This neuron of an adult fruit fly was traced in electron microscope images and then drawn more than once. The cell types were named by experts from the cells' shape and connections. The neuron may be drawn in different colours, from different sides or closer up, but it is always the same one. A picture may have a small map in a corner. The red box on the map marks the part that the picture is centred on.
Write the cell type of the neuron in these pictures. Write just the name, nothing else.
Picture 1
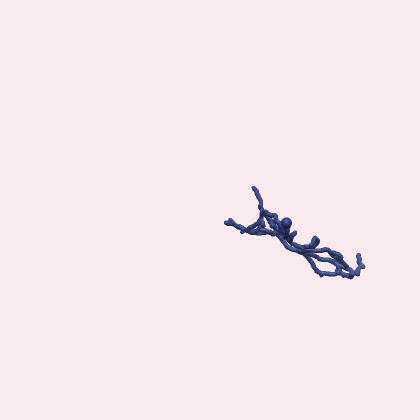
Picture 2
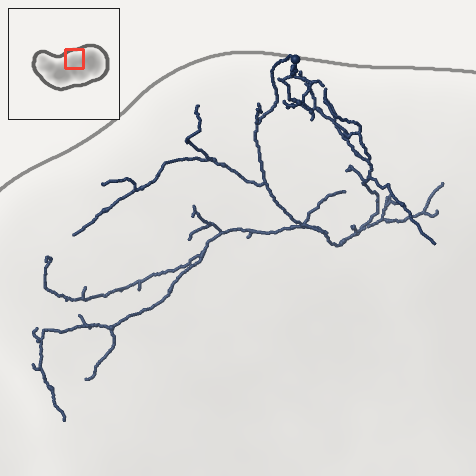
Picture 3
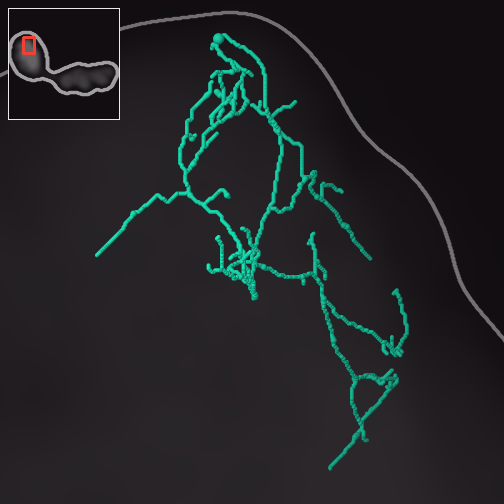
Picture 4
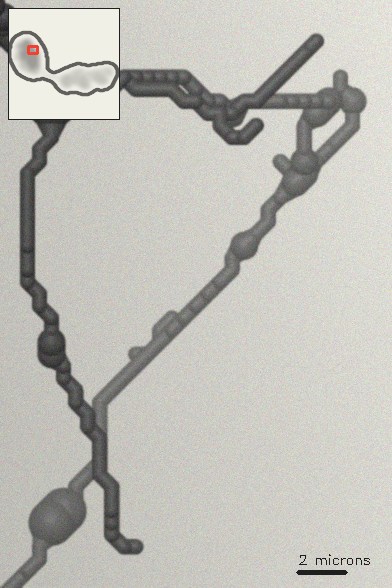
CB3050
